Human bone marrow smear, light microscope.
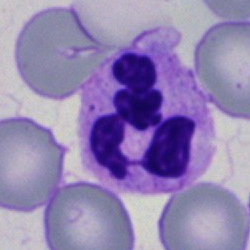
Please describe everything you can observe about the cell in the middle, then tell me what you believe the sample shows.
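Several separate lobes make up the nucleus. A thin strand of nuclear material links the two lower lobes. The chromatin is dense, clumped and dark purple. Only fine, faint granules are present in the cytoplasm. The cell is a segmented neutrophil.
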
